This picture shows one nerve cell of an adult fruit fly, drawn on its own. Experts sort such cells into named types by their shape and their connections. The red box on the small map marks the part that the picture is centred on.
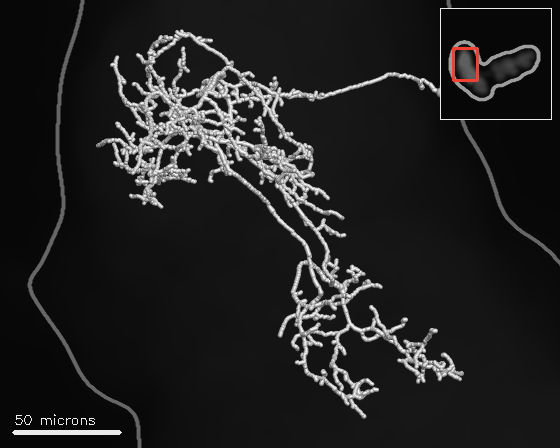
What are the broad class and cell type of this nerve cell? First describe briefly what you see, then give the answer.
By the scale bar it is about 180 microns tall in this view. In this view it is about as wide as it is tall. This is a central-brain intrinsic neuron. It is of cell type AVLP491.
